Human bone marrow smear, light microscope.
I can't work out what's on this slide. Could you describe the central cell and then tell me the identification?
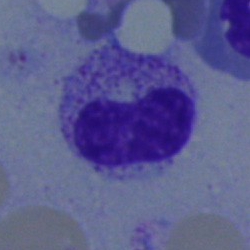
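What strikes me first is the round outline. The nucleus sits down in the lower half of the cell. It's bean-shaped, and its indentation is on the upper side. The chromatin stains dark purple and looks condensed. I'd call this a metamyelocyte.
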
